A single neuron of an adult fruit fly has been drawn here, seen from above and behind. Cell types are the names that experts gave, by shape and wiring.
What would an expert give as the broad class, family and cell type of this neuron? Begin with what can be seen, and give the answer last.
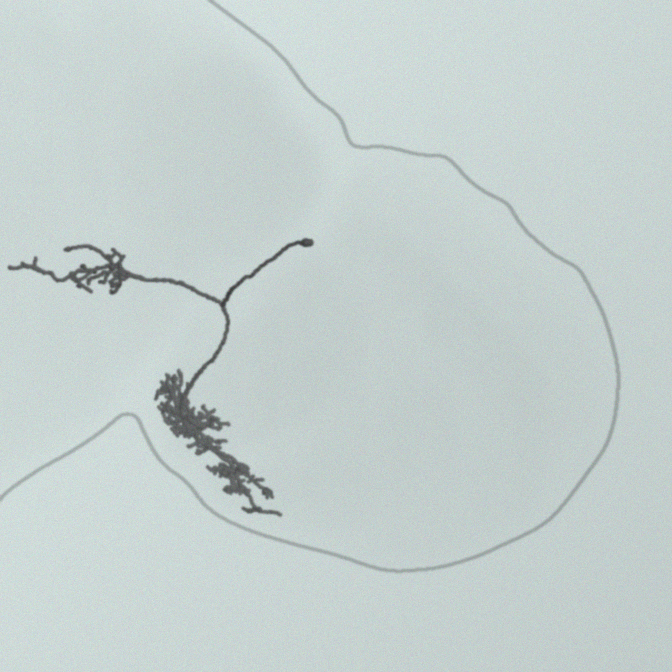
It lies in the brain. In this view it is about as wide as it is tall. It is a visual projection neuron. Its family is hemilineage VPNd1. The cell type is LPLC4.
